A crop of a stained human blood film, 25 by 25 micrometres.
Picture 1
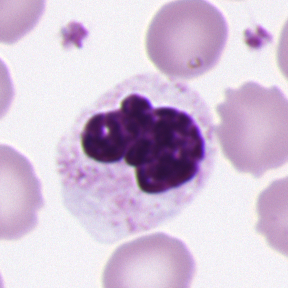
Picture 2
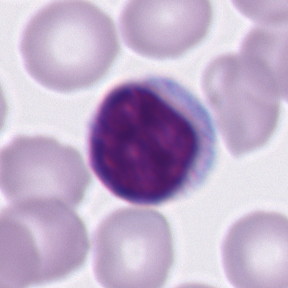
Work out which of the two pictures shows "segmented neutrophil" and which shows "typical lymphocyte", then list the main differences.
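The segmented neutrophil is in picture 1, the typical lymphocyte in picture 2. Look first at the nucleus: in picture 1 it is in lobes, the leftmost with a small pale hole, while in picture 2 it is round, without indentation or lobes.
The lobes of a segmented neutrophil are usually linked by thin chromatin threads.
Then compare the cytoplasm: very pale, almost colourless, with fine pinkish-violet granules scattered through it in picture 1; pale blue, a thin crescent on the right of the nucleus, and without granules in picture 2.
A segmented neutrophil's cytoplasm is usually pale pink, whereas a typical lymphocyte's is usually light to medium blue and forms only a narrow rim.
The chromatin helps less: dark purple and dense in picture 1, coarse and clumped in picture 2, where the nucleus stains deep purple throughout.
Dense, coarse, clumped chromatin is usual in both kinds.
You will also see a roughly round outline and no nucleoli in picture 1, and in picture 2 a cell about 11 micrometres across with a nucleus about 10 micrometres across.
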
